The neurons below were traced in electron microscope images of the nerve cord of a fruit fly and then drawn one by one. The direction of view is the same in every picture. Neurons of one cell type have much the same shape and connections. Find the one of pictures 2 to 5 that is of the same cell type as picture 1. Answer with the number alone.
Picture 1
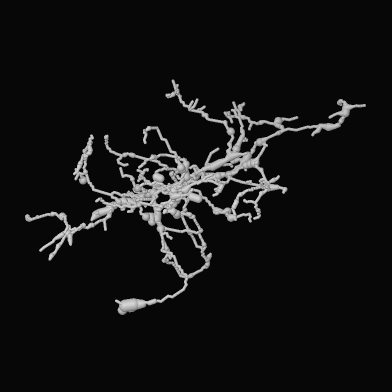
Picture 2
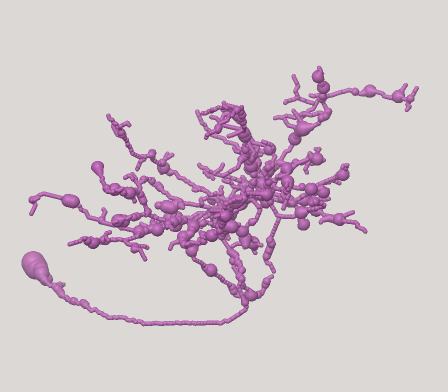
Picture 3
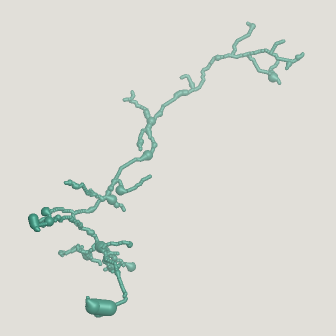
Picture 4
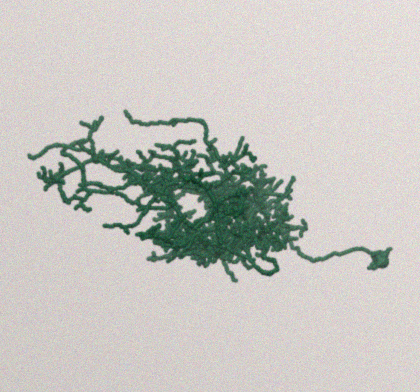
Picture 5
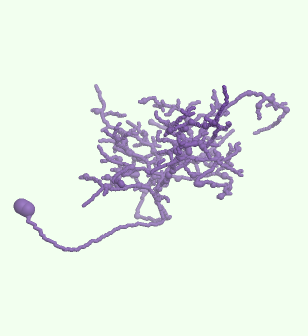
2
